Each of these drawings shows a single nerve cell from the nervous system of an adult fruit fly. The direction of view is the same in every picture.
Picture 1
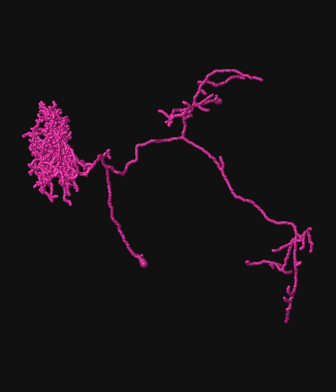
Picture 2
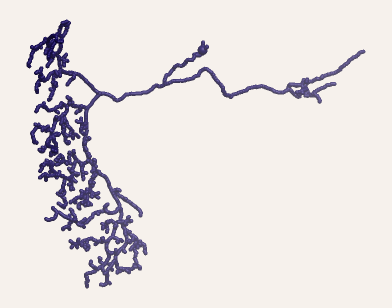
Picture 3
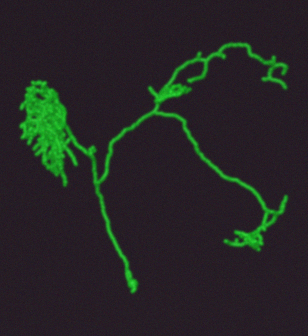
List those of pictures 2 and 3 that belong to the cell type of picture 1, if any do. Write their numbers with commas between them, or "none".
3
